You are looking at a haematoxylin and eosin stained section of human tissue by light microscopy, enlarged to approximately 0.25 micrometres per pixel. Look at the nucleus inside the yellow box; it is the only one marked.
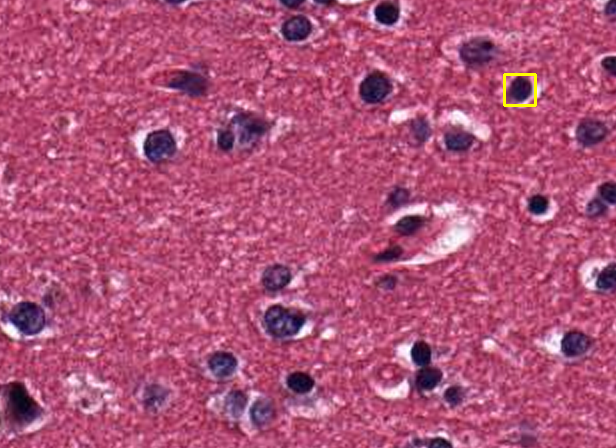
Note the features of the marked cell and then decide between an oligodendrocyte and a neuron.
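The nucleus is round to slightly oval and smaller than the larger, paler nuclei around it. The nucleus is stained very dark and almost evenly throughout, with little internal detail visible. No pink cytoplasm is visible around the nucleus; instead, a clear, unstained space surrounds it, widest on one side. The cell lies on its own in the fine-grained pink background, not touching any other cell. Type of cell: oligodendrocyte.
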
